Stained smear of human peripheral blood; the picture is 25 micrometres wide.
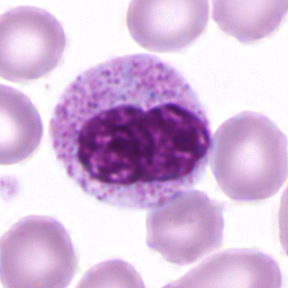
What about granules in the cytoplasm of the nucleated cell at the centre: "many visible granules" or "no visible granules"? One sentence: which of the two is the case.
Visible granules are present in great number in its cytoplasm.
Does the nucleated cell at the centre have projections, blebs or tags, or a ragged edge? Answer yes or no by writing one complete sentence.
No, by its outline the cell is smooth and even.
